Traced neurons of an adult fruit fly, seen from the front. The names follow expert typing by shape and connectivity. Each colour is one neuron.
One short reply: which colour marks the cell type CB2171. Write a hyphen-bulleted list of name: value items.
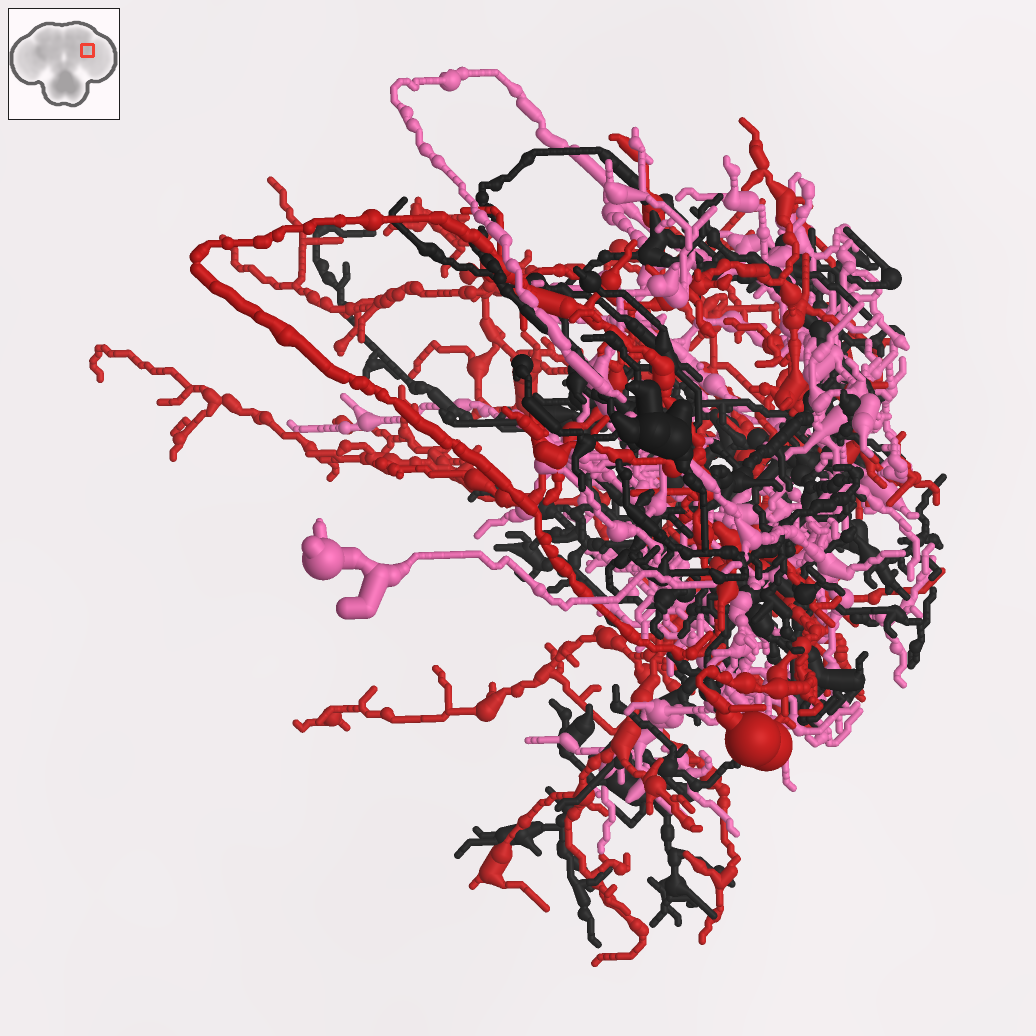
- colour: pink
